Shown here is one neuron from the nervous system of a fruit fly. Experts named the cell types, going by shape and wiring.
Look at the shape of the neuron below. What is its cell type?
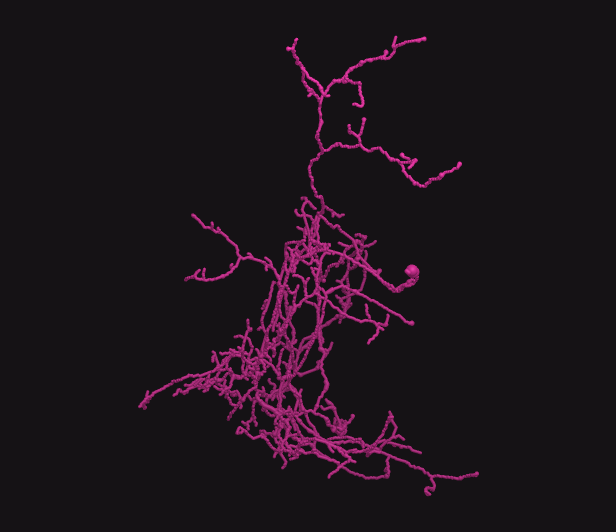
IN12A031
